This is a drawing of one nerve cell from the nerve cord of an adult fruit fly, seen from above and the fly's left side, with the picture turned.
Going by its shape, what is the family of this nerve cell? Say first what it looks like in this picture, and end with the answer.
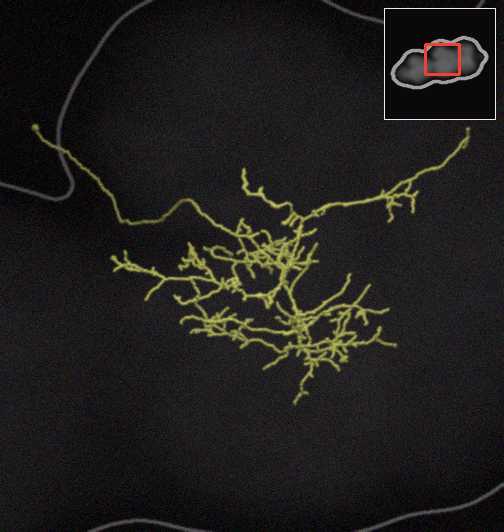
Dozens of branch ends can be seen. As drawn here it is wider than it is tall. It is a nerve-cord intrinsic neuron. Its family is hemilineage 03B.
